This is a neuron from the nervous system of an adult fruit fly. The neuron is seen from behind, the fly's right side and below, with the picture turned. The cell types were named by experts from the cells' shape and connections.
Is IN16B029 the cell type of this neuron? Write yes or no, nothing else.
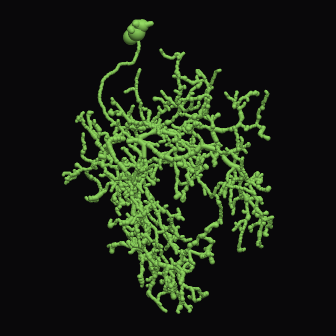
yes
